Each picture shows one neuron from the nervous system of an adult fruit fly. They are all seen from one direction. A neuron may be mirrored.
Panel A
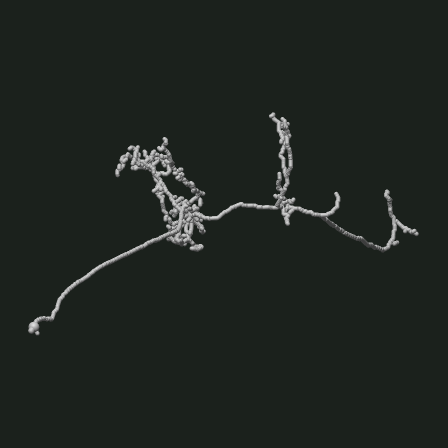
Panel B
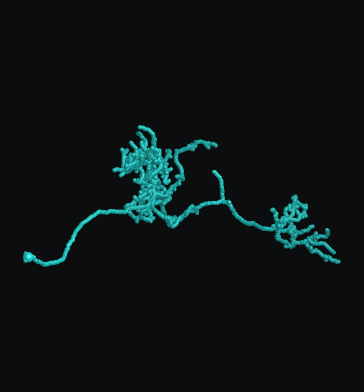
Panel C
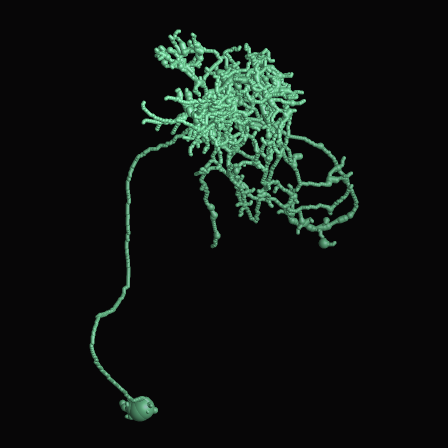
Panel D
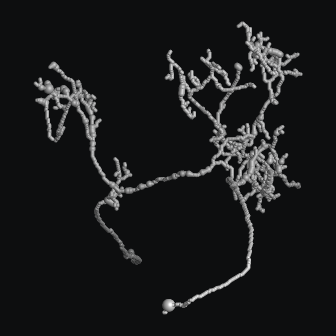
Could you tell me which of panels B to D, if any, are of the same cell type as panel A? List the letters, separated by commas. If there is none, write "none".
D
